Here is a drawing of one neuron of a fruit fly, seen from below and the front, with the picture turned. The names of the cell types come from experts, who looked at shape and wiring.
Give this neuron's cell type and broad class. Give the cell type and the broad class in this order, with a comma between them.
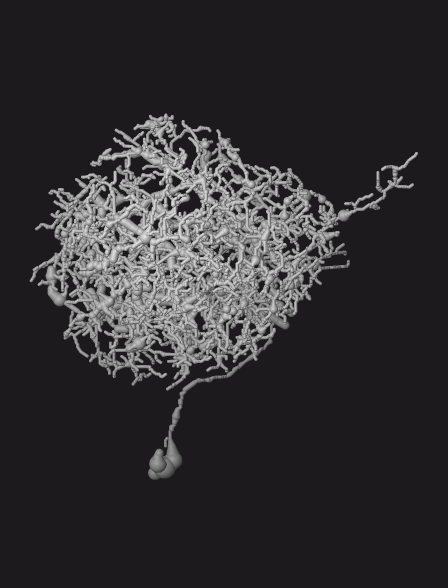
AVLP374, central-brain intrinsic neuron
